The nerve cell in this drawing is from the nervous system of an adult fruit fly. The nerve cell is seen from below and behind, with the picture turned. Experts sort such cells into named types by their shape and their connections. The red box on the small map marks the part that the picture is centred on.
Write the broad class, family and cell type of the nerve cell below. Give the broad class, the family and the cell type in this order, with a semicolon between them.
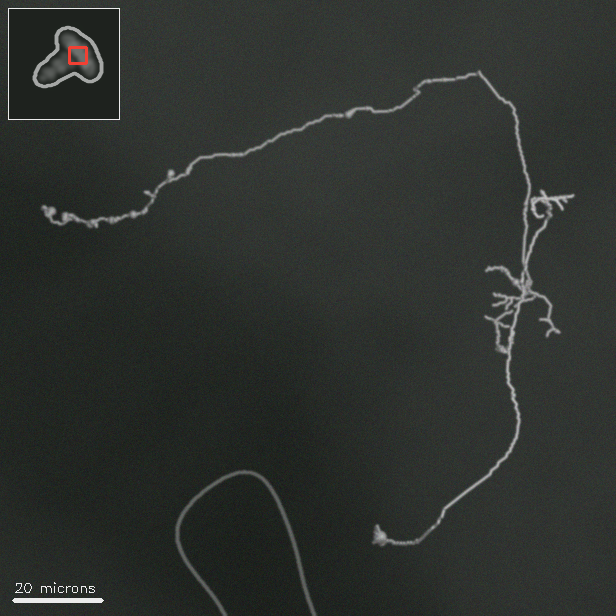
central-brain intrinsic neuron; class CX; FS4A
